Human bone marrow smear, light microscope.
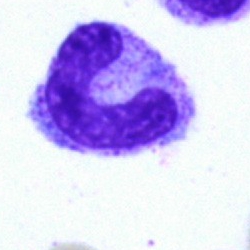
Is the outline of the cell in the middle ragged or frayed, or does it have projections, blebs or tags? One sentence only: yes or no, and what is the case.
Yes, it is a rough outline that this cell has.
